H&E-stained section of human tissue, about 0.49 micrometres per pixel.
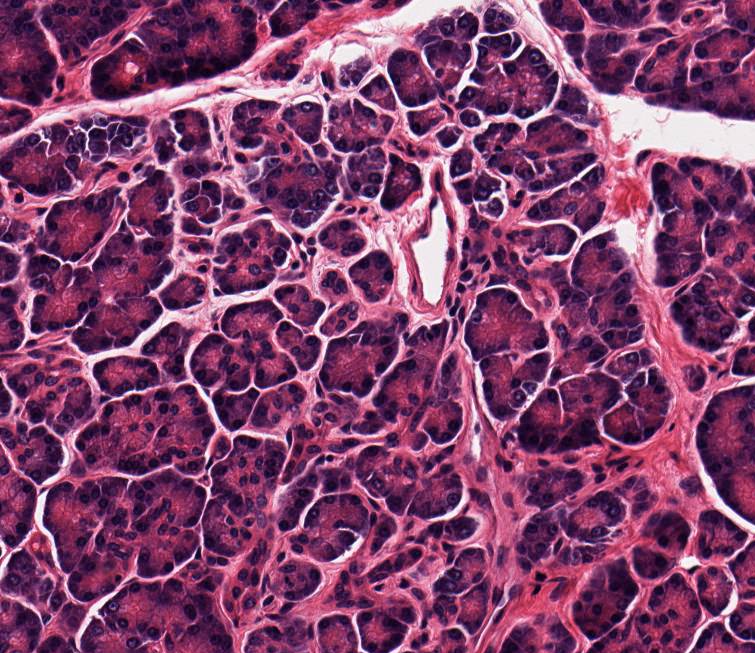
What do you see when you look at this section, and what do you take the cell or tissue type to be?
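Closely packed rounded acini here are grouped into lobules by thin pink fibrous septa. Pyramidal acinar cells radiate around a small central lumen, with round dark nuclei at their bases. Their apical cytoplasm is more pink-red than the purple basal part. This is pancreas.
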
